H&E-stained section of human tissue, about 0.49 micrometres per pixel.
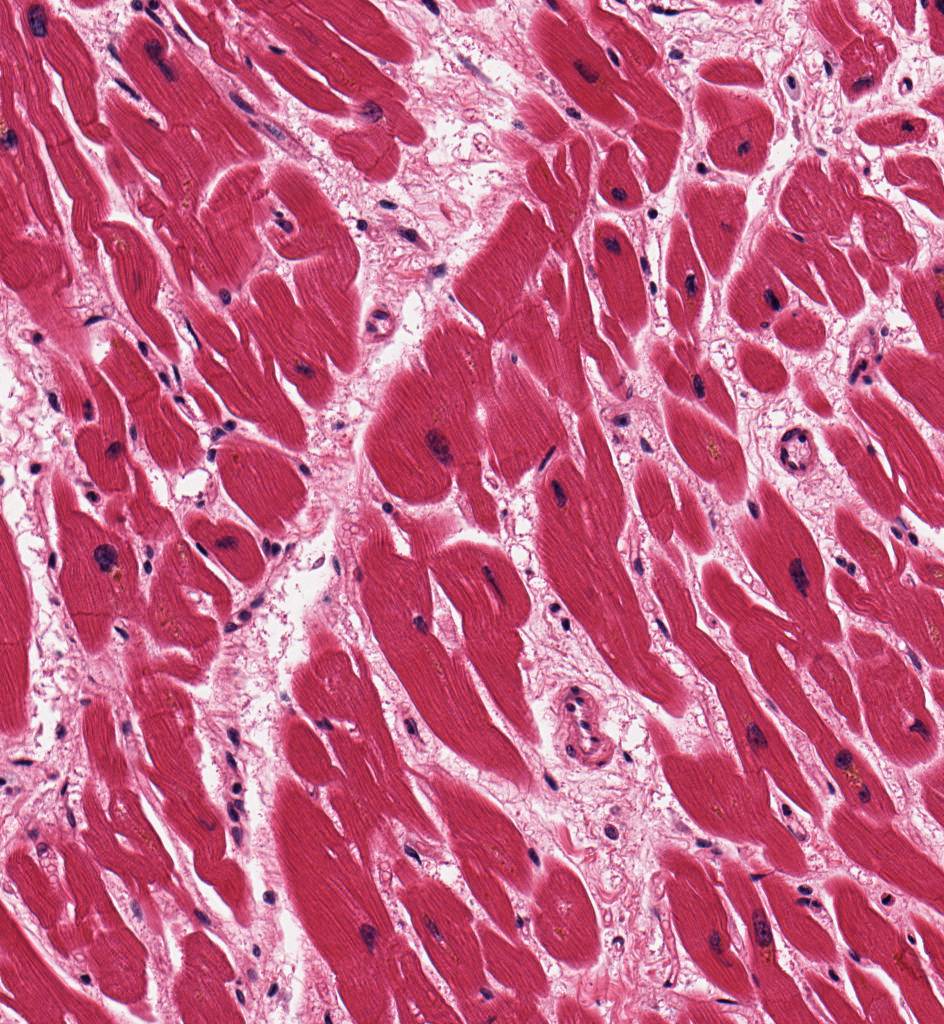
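Left ventricle of the heart: deep pink muscle fibres fill the field, running obliquely, upper left to lower right. Notice that many branch and join neighbours. Several hold small golden-brown granules clustered beside the nucleus. Pale, loose connective tissue with scattered small dark nuclei separates them.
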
